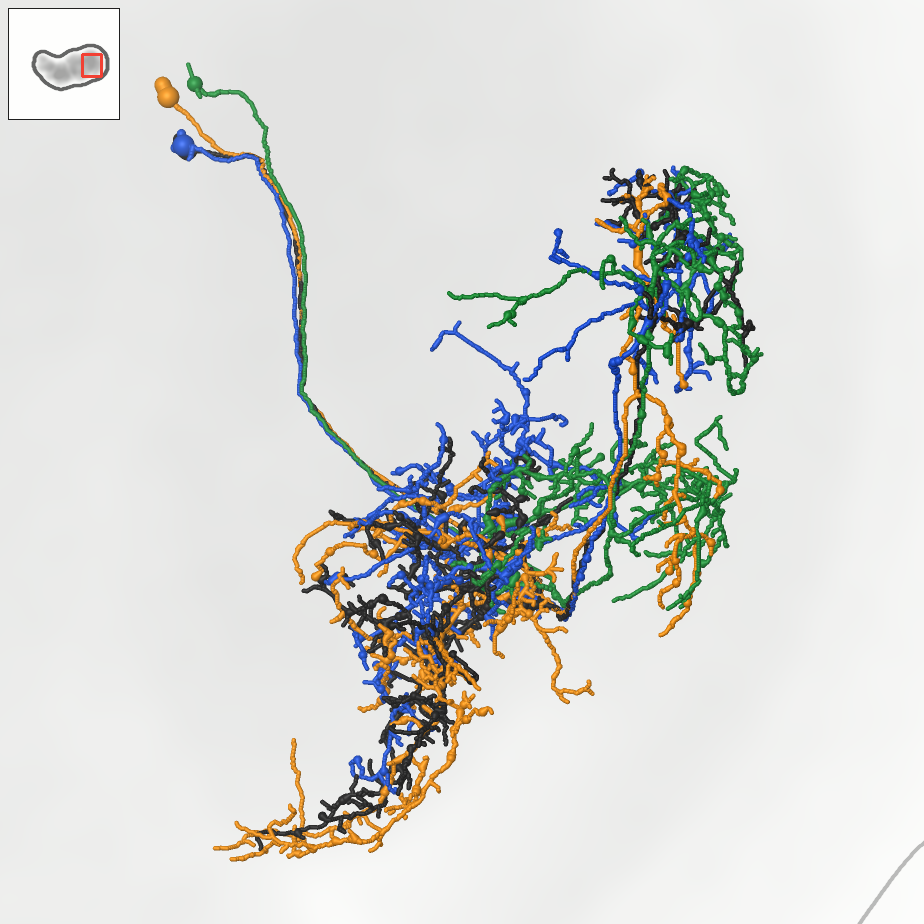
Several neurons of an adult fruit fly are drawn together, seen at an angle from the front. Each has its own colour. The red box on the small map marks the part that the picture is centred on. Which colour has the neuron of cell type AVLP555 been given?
blue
